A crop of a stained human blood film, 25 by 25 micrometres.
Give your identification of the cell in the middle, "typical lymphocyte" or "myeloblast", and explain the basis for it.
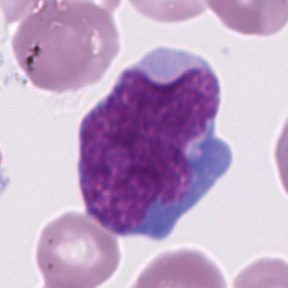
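This is a myeloblast. Chromatin comes first on the list: it is fine and lacy, lacking coarse dark clumps.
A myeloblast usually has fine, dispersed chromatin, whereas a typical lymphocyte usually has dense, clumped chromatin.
On this point the cell matches a myeloblast. Next, size: the cell measures about 17 by 13 micrometres, and the nucleus fills about 70% of its area.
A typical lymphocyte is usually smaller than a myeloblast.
Finally, the outline is irregular with a bulging lobe of cytoplasm on the right, no granules appear in the cytoplasm, and a small pale clear patch lies against the right edge of the nucleus.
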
